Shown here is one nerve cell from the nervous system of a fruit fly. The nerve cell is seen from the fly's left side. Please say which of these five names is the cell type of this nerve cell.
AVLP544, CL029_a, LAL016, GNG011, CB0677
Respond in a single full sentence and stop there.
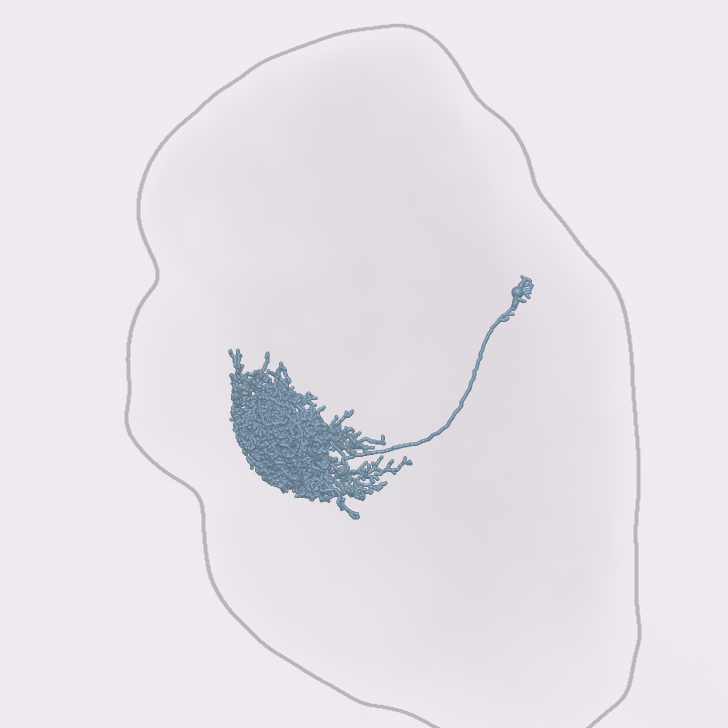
This nerve cell is included in the cell type AVLP544.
